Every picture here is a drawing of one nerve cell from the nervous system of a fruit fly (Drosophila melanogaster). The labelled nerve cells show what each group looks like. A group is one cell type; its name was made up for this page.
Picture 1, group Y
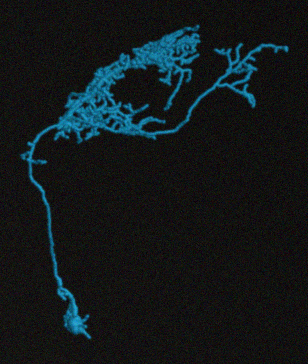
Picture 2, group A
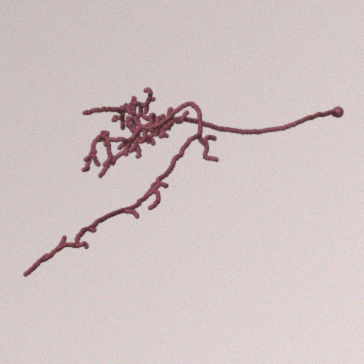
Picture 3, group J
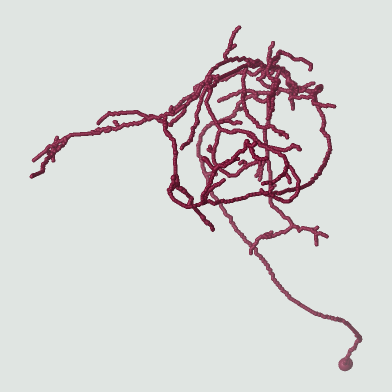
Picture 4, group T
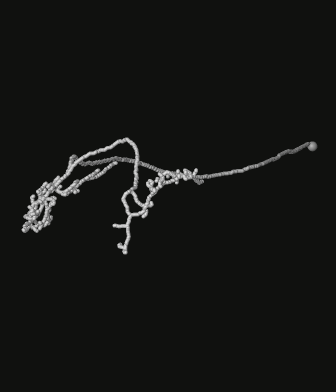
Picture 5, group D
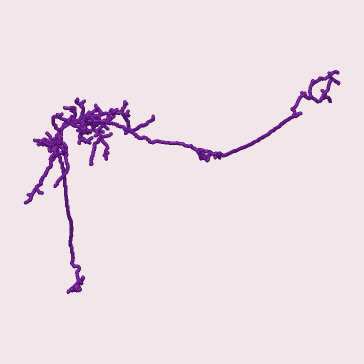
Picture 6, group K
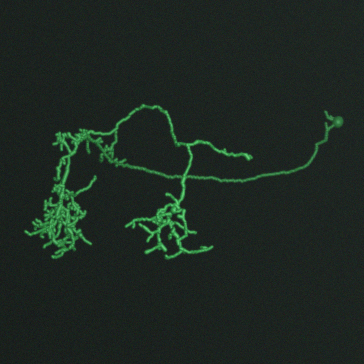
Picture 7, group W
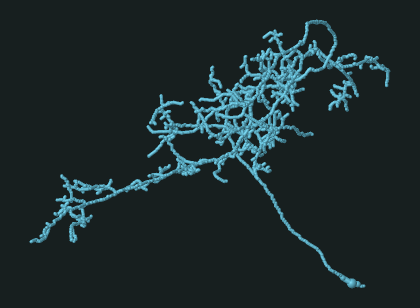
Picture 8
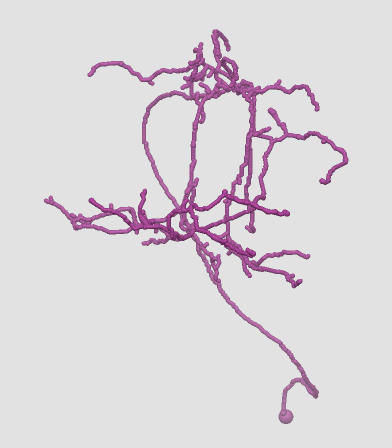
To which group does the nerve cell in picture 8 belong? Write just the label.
group J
